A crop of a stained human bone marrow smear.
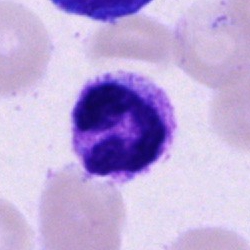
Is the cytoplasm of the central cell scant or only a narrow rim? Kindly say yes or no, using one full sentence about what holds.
Yes, its cytoplasm amounts to no more than a narrow rim.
